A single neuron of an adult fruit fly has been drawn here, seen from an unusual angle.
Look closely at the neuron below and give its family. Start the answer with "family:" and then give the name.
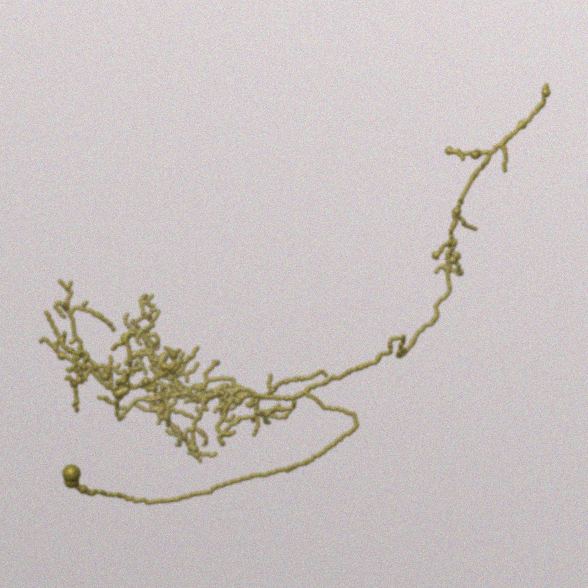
family: hemilineage SLPp&v1_posterior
